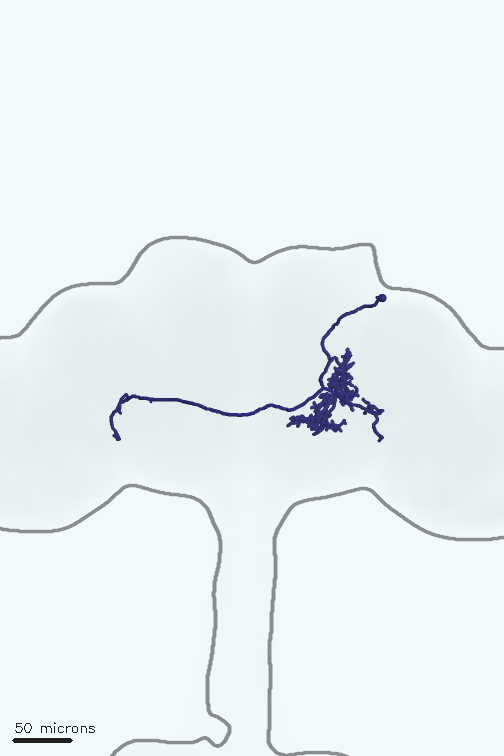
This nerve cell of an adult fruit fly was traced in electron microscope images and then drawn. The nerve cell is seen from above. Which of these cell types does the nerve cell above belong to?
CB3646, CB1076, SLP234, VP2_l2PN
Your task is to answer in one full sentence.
Among cell types, the one for this nerve cell is CB3646.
